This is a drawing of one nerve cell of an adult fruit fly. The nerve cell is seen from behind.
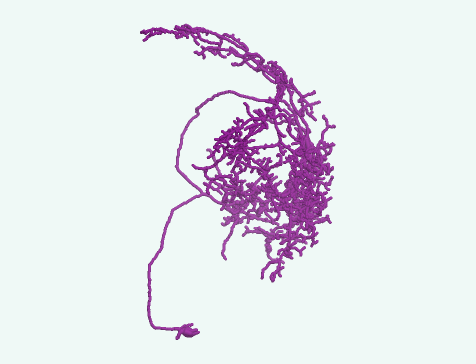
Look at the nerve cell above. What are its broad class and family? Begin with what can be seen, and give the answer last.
Dozens of branch ends can be seen. In this view it is taller than it is wide. This is a nerve-cord intrinsic neuron. Its family is hemilineage 02A.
